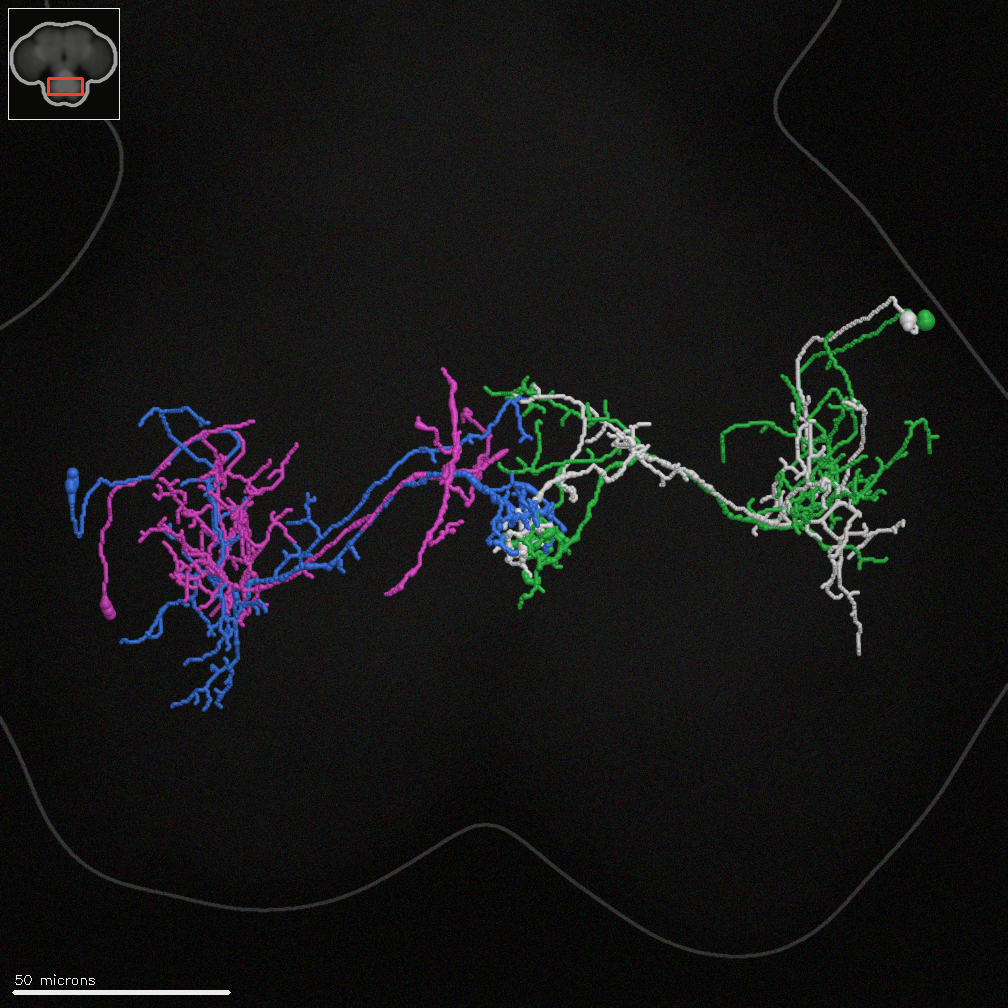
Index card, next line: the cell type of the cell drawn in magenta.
IN19A093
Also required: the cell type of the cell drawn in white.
IN19A069_b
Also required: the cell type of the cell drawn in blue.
IN19A067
